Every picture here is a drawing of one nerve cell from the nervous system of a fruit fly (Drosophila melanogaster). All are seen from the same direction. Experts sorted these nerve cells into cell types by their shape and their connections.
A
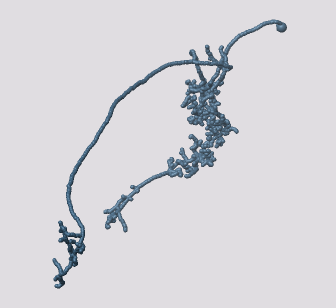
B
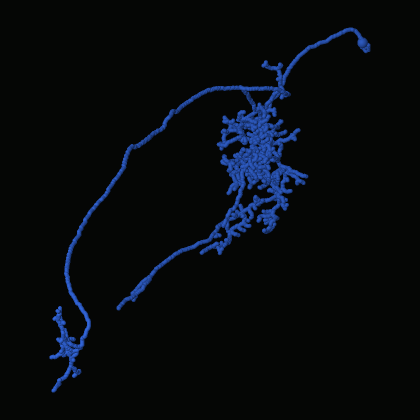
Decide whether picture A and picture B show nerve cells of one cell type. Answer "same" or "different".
same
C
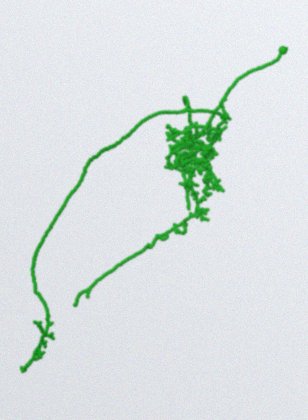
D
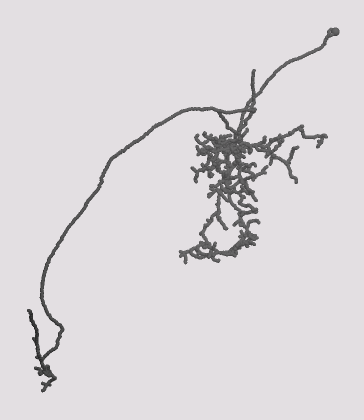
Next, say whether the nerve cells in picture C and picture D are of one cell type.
different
